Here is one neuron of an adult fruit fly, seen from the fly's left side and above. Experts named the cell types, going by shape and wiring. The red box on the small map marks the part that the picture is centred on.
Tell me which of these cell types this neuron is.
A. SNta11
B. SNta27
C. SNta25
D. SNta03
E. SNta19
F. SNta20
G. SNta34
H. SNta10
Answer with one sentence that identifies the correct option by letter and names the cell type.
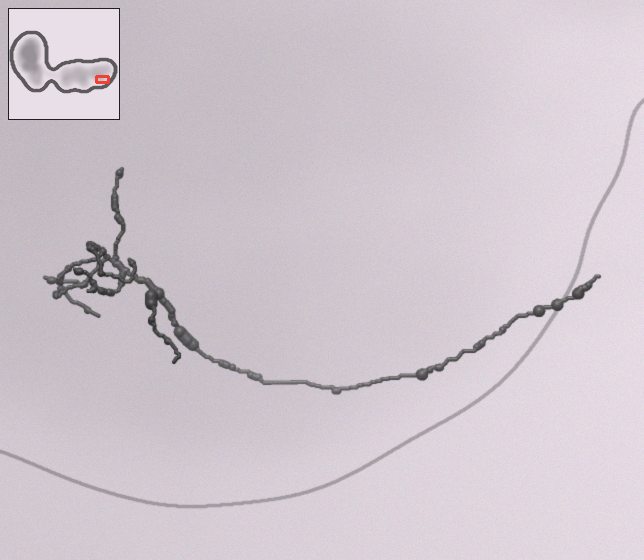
The neuron is a cell of type SNta20, the type in option F.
